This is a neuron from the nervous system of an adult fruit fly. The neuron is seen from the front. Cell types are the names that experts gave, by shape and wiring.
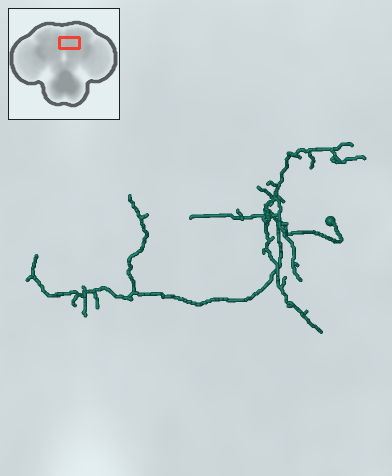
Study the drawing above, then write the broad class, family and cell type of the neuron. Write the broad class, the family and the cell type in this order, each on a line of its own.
central-brain intrinsic neuron
hemilineage PSp3
CB1876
